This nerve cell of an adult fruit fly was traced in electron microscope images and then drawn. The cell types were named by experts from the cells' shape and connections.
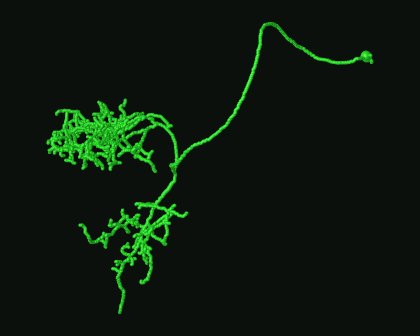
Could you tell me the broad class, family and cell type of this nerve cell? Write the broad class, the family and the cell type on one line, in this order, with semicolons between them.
central-brain intrinsic neuron; hemilineage LALv1_dorsal; FB5J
